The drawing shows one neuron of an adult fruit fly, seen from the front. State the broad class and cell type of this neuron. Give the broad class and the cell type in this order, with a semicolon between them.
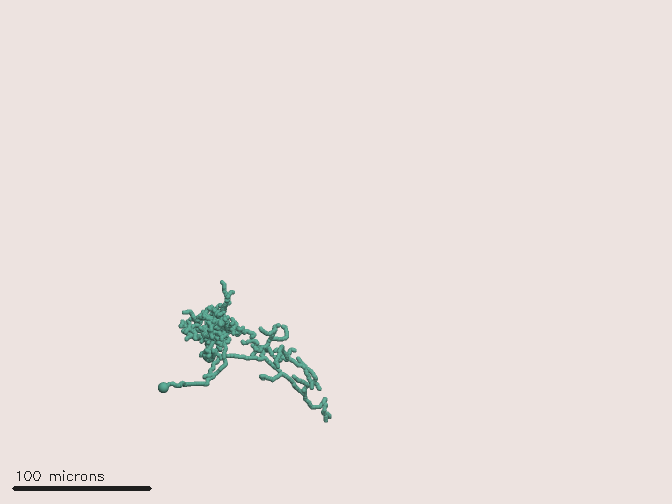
central-brain intrinsic neuron; CB0224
